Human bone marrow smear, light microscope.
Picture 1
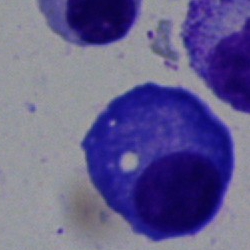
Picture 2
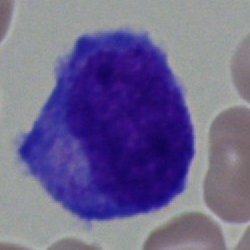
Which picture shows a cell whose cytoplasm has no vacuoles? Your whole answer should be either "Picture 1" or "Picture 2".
Picture 2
